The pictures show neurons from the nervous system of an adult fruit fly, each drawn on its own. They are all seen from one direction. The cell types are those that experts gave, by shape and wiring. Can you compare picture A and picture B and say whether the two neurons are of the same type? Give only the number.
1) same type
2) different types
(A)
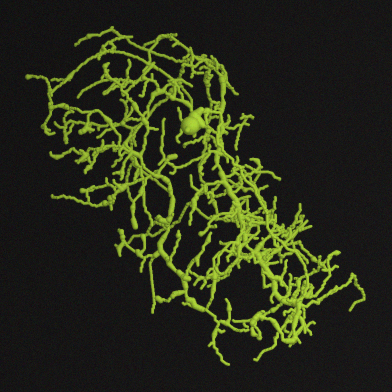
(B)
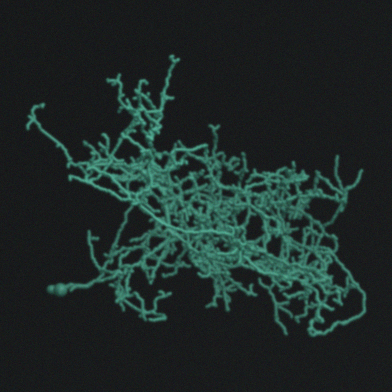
2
